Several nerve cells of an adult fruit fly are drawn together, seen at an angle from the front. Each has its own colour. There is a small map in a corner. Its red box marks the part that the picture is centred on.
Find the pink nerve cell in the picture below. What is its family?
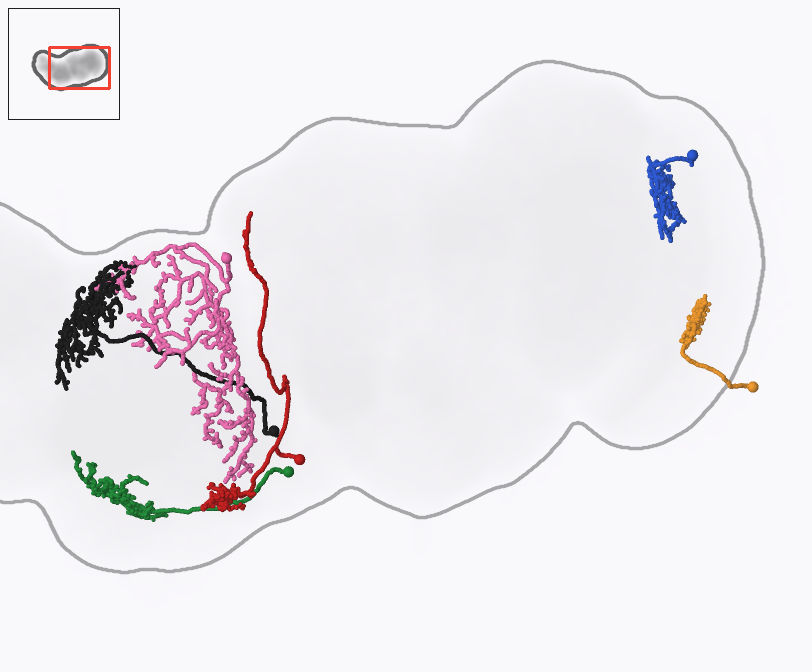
Cm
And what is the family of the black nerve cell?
Cm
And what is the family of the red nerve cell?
MeVP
